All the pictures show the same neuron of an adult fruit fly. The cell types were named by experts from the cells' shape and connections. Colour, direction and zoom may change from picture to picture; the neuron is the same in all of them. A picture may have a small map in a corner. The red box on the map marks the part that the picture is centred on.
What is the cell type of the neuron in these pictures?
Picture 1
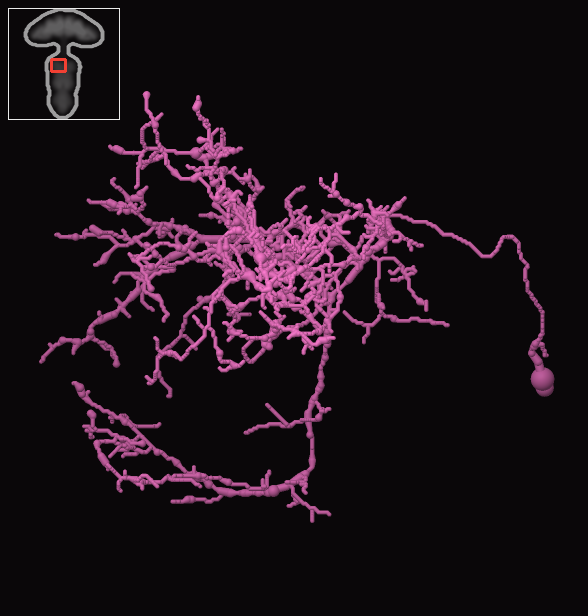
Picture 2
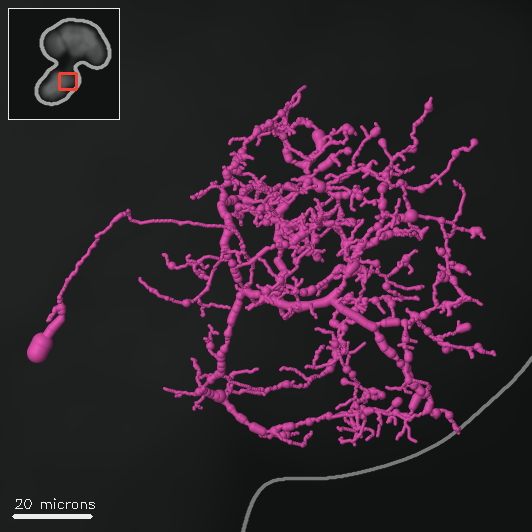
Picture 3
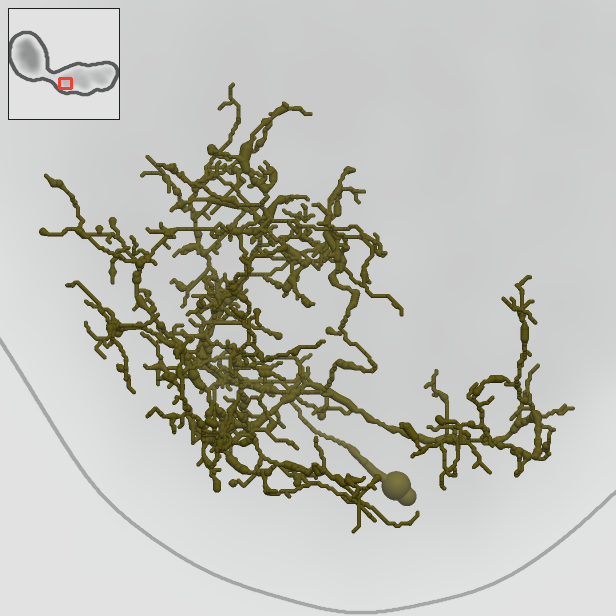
IN14A010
